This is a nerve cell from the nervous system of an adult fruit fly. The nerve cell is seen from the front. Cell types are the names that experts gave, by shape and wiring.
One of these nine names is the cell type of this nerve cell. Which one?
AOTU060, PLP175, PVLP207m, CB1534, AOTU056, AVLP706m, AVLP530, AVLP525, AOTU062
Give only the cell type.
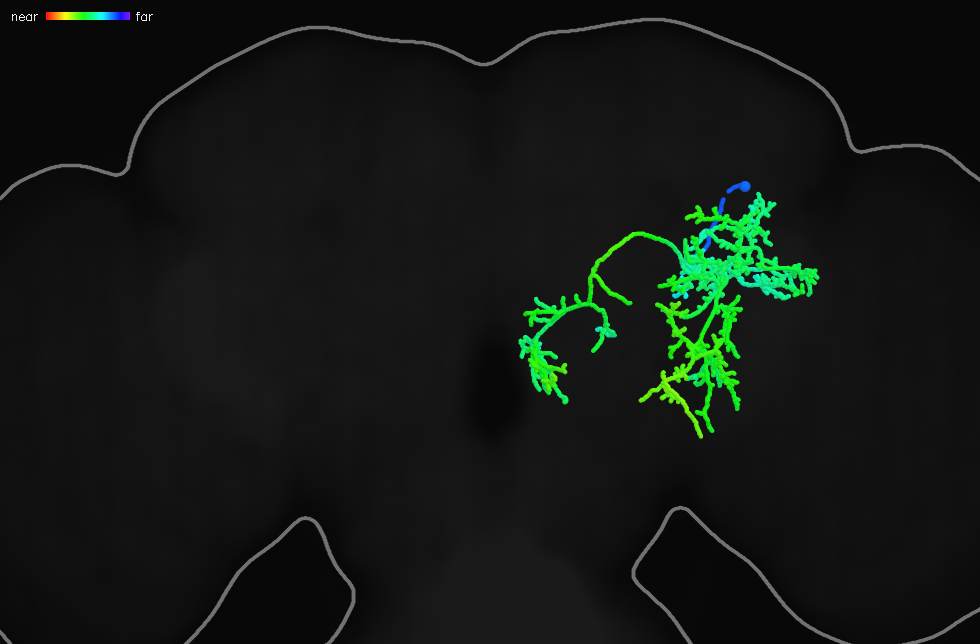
AVLP706m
